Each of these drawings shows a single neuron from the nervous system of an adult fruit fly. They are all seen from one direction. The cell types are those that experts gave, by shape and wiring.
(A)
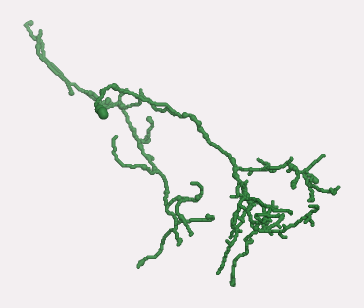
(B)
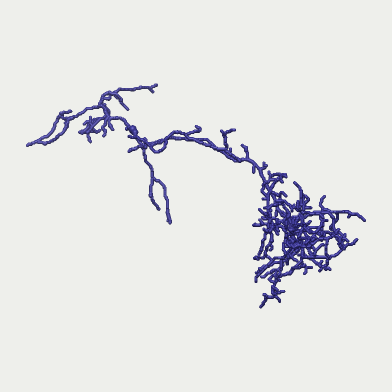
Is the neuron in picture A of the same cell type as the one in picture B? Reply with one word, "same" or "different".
different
